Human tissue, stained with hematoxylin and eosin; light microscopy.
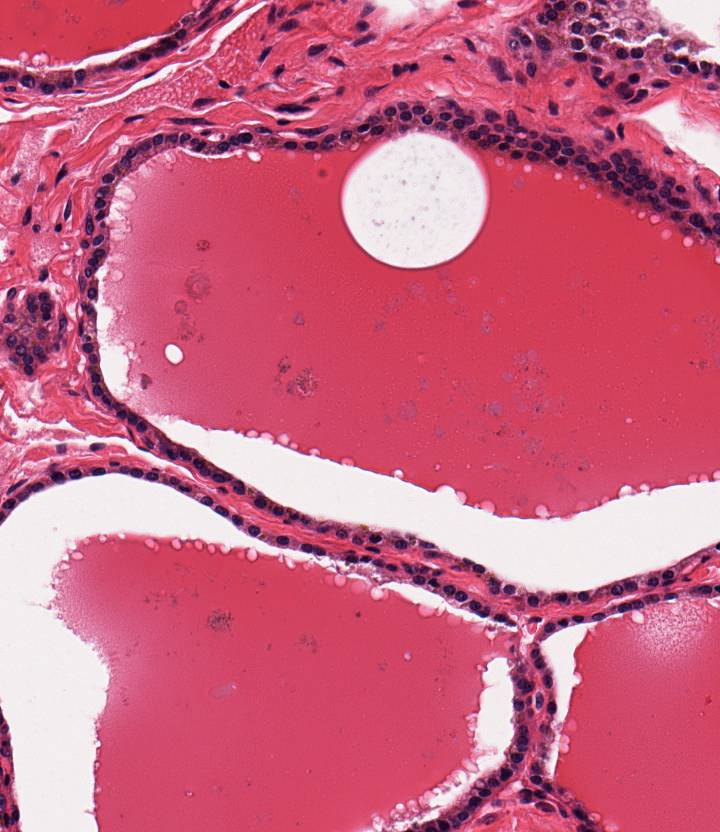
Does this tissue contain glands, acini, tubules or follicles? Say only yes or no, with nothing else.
Yes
